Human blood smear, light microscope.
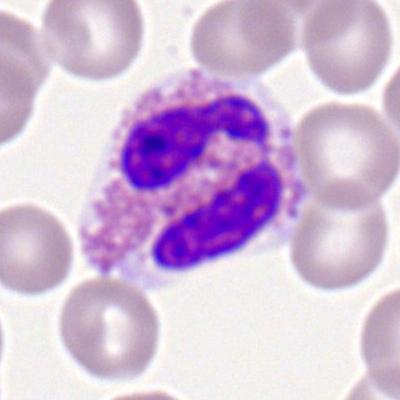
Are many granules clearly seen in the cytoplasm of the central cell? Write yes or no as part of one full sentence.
Yes, this cell's cytoplasm carries many visible granules.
